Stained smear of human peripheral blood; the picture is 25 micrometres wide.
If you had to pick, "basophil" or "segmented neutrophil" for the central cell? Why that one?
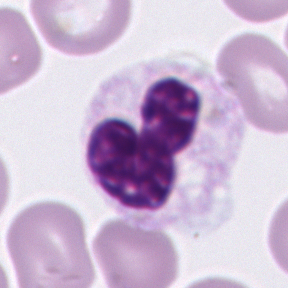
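Segmented neutrophil. Cytoplasm pale pinkish-lilac, holding fine, faint granules.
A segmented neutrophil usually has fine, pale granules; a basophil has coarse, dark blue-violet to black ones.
Nucleus off-centre toward the left, chromatin dark purple and coarsely clumped.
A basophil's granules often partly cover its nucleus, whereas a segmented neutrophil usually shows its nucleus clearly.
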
